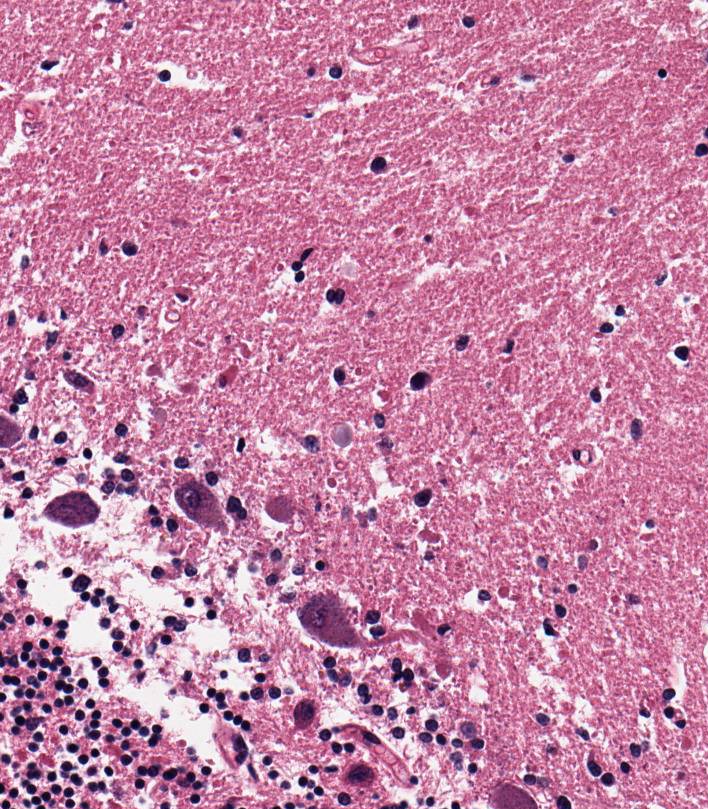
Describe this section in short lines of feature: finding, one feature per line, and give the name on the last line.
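Neuropil: pink, fibrillary, upper and right field
Sparse nuclei: small, dark, scattered in neuropil
Nuclear layer: crowded small round dark nuclei, almost no visible cytoplasm, lower left
Large neurons: purplish cytoplasm, single row along the layer border
Name: cerebellum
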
